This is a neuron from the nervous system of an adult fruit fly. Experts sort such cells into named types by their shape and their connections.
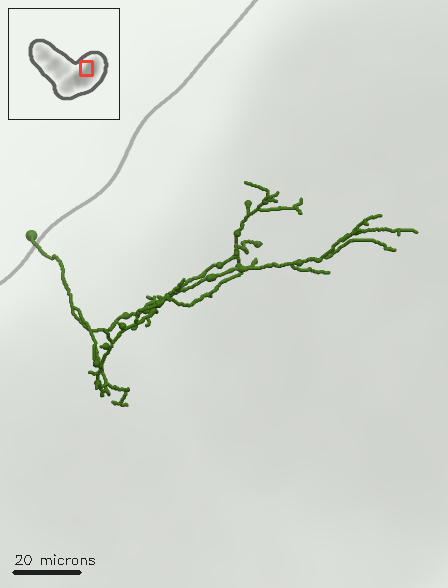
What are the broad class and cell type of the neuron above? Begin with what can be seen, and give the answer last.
By the scale bar it is about 120 microns wide in this view. In this view it is wider than it is tall. Its broad class is central-brain intrinsic neuron. Its cell type is CL238.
